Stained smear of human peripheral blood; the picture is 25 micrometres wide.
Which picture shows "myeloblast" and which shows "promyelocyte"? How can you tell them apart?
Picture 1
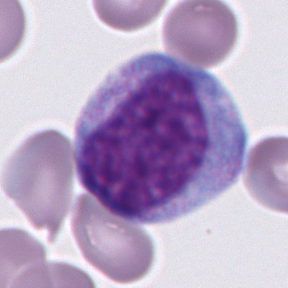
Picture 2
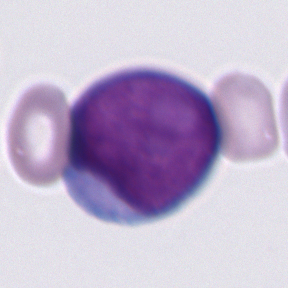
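Picture 1 shows a promyelocyte; picture 2 shows a myeloblast. In picture 1 the nucleus is oval, without indentation or lobes, and lies off-centre toward the left, while the cytoplasm forms its widest rim on the right side of the nucleus. In picture 2 the nucleus, about 13 micrometres across, fills most of the cell and lies toward the upper right; its chromatin is deep purple with a fine, fairly even texture rather than coarse clumps. Fine pinkish-purple dust-like granules are scattered through the cytoplasm of picture 1.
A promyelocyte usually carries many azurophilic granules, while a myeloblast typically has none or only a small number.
The cytoplasm of picture 2 stains pale blue, and its cell outline is smooth, without surface projections.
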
